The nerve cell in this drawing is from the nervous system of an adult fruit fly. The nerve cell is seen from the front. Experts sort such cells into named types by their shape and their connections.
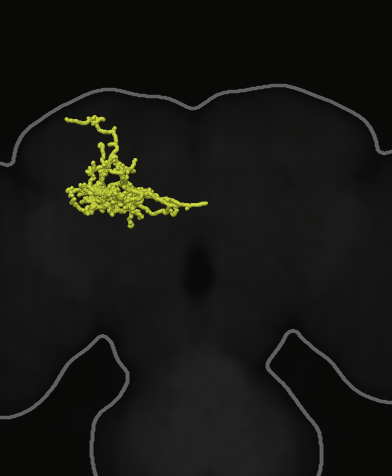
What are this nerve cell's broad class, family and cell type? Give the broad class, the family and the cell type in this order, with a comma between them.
central-brain intrinsic neuron, hemilineage PSp3, CL294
